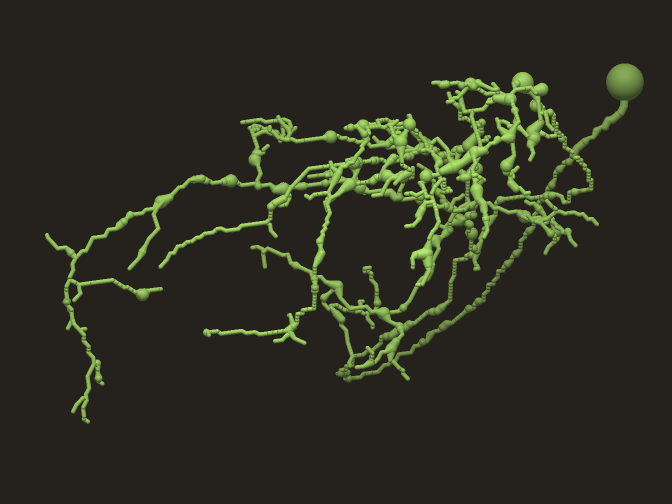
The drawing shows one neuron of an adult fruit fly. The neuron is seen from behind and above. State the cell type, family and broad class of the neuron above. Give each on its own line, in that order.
CB1483
hemilineage LHl4_dorsal
central-brain intrinsic neuron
